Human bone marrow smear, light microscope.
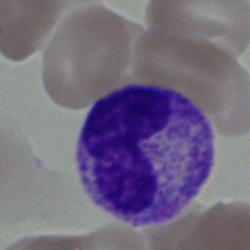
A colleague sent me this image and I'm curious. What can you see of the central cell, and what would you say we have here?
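The nucleus lies off-centre, filling the left part of the cell, and is indented on its right side, which gives it a kidney-like shape. Pale lilac cytoplasm lies mainly within that indentation and holds many fine purple granules. The cell is a band neutrophil.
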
